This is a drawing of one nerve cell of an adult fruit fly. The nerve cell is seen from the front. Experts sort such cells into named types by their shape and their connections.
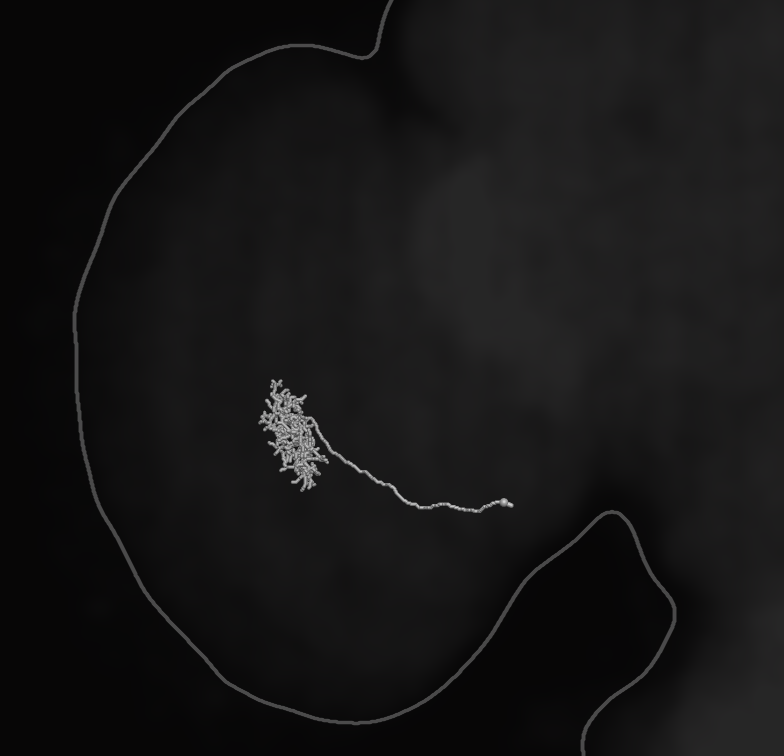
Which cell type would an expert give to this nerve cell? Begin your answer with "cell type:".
cell type: Pm1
